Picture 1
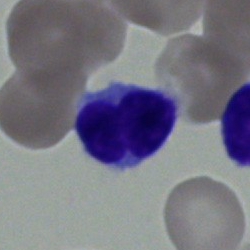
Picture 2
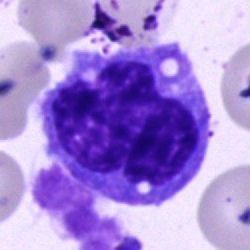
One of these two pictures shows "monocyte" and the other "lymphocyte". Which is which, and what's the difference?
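The lymphocyte is the cell in picture 1; the monocyte is in picture 2. In the lymphocyte the chromatin stains a dense, dark purple throughout the nucleus, while the monocyte's chromatin, also dark purple, is patchy rather than evenly smooth. The lymphocyte has only a scant rim of pale blue cytoplasm, whereas a moderate rim of blue-violet cytoplasm surrounds the monocyte's nucleus. Two clear round vacuoles lie in the monocyte's cytoplasm, one at the upper right and one at the bottom.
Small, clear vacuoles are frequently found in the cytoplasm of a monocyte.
No nucleoli can be seen in the lymphocyte, and its cytoplasm shows no granules.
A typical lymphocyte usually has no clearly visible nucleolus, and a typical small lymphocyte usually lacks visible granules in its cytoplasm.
The monocyte's outline is roughly round with a slightly irregular edge, and a cluster of purple fragments touches it at the lower left.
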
